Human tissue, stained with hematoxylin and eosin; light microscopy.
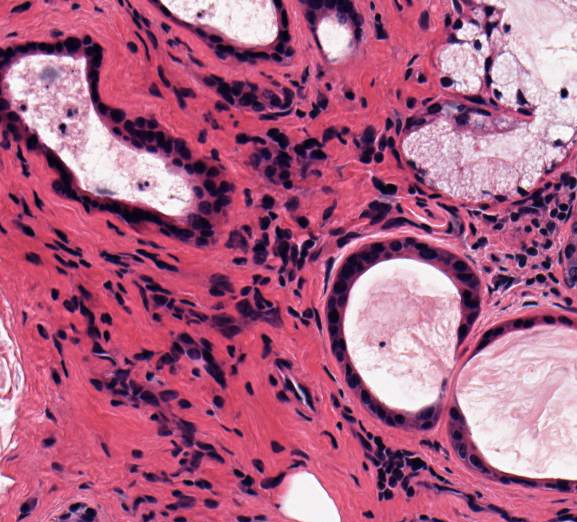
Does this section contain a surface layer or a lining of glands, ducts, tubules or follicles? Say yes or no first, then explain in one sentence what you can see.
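Yes. The gland spaces are lined by small flattened to cuboidal cells with dark nuclei.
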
